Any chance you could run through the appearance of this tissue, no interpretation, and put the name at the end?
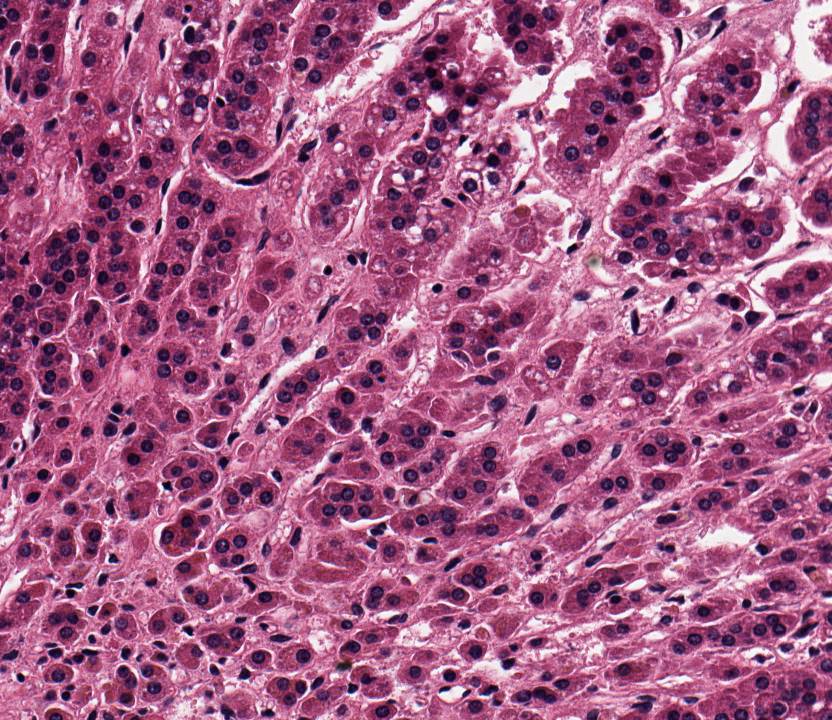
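Most cells have abundant, finely granular, pink eosinophilic cytoplasm. Their nuclei are round, dark, centrally placed and of fairly uniform size. In the upper middle of the field, some cells contain small clear cytoplasmic vacuoles. Delicate thin septa bearing flattened, spindle-shaped nuclei separate the cords of cells. The tissue is adrenal gland.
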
